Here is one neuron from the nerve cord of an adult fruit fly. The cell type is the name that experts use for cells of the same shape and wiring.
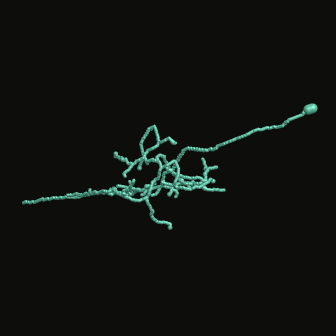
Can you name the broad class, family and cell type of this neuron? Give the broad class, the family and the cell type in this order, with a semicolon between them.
nerve-cord intrinsic neuron; hemilineage 01B; IN01B094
